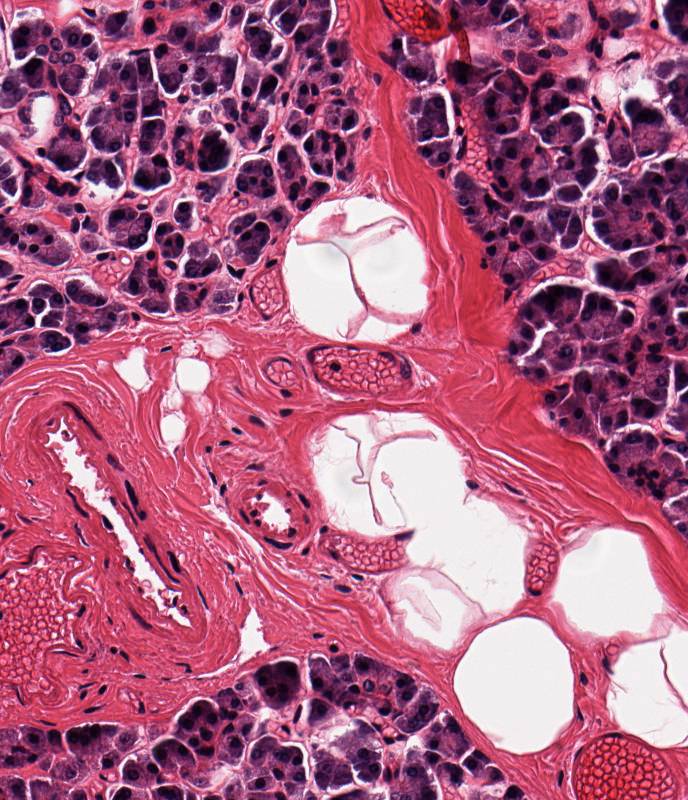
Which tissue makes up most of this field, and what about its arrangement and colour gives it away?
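This field mainly shows exocrine pancreas. Look at the purple tissue at the upper left, right and bottom edge: small acini, closely packed.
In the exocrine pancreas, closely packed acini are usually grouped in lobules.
Here a pink fibrous band runs diagonally from top centre to lower right between those lobules. The acinar cells have round nuclei in dark purple cytoplasm.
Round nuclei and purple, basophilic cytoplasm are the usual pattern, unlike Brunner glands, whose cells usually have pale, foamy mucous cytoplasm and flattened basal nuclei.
Several large round empty adipocytes lie within the band.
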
